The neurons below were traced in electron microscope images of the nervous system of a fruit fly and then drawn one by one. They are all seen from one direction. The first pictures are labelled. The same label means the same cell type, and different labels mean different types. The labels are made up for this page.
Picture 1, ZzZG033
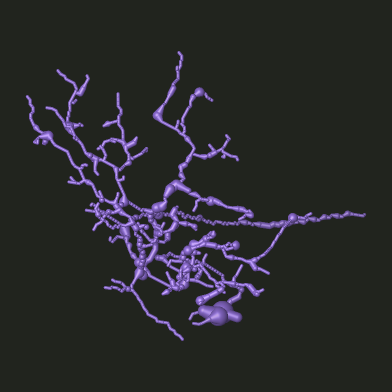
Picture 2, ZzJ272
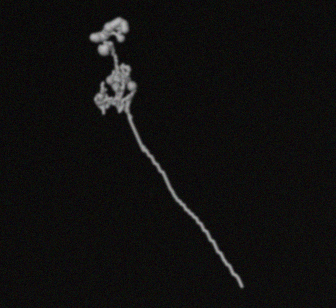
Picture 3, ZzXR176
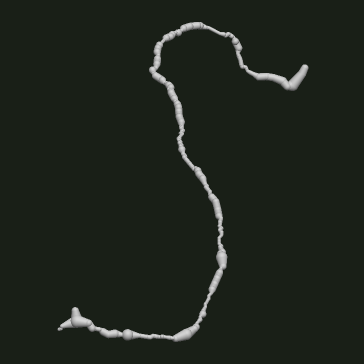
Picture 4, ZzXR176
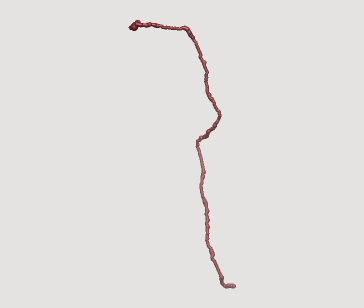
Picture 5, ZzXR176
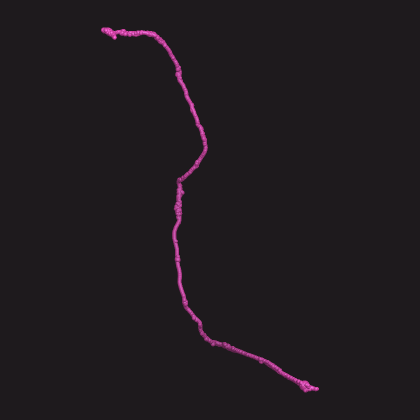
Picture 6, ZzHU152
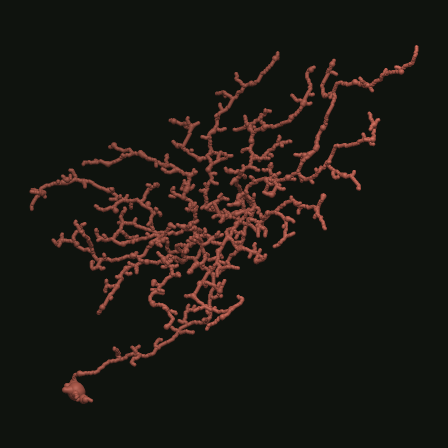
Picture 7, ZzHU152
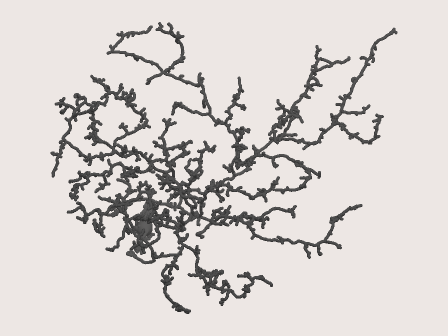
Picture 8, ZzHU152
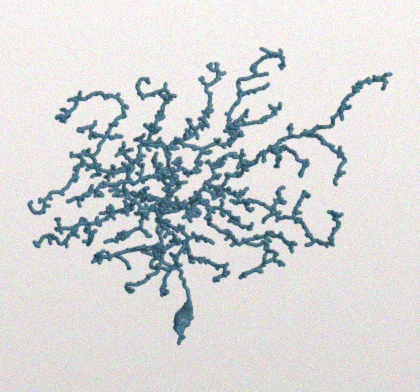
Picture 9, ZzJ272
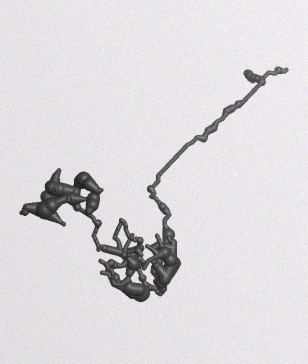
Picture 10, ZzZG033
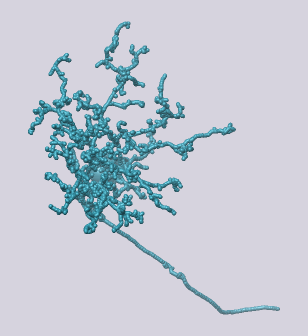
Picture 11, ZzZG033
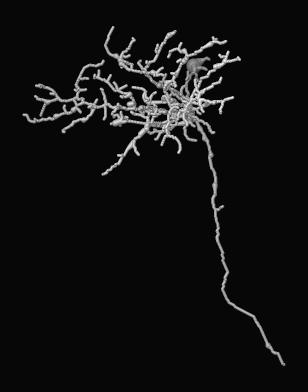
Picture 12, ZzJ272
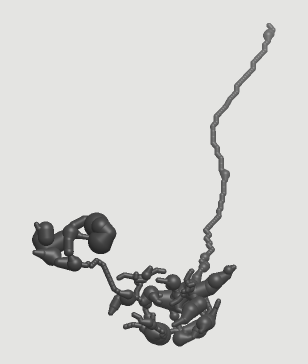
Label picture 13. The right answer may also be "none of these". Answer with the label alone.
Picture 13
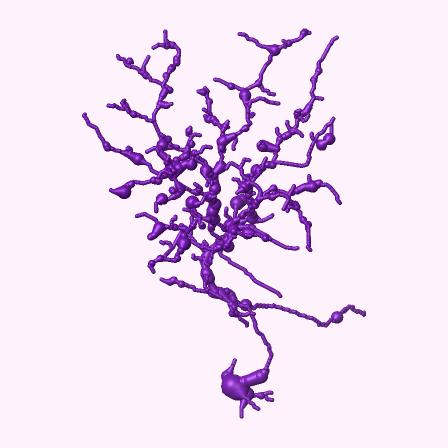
ZzZG033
